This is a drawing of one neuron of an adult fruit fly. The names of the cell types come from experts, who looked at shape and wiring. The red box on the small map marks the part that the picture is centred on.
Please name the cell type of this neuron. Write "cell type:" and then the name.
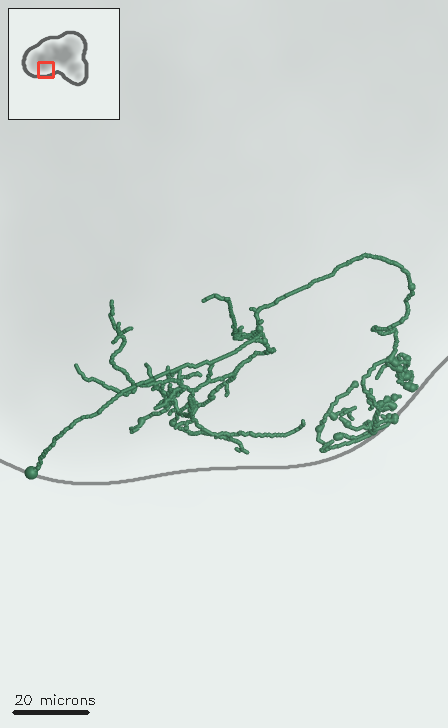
cell type: CB3081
